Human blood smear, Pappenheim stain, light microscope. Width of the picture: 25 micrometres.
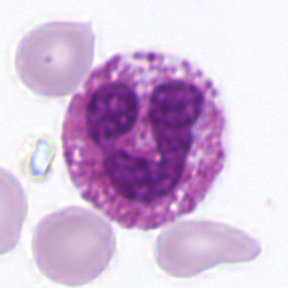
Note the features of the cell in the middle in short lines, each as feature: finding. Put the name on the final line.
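Cytoplasm: plenty of it, a wide rim all round the nucleus
Granules: coarse, and lots of them, filling the cytoplasm throughout
Lobes: three, dividing the nucleus
Chromatin: dark purple and densely clumped
Cell: an eosinophil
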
